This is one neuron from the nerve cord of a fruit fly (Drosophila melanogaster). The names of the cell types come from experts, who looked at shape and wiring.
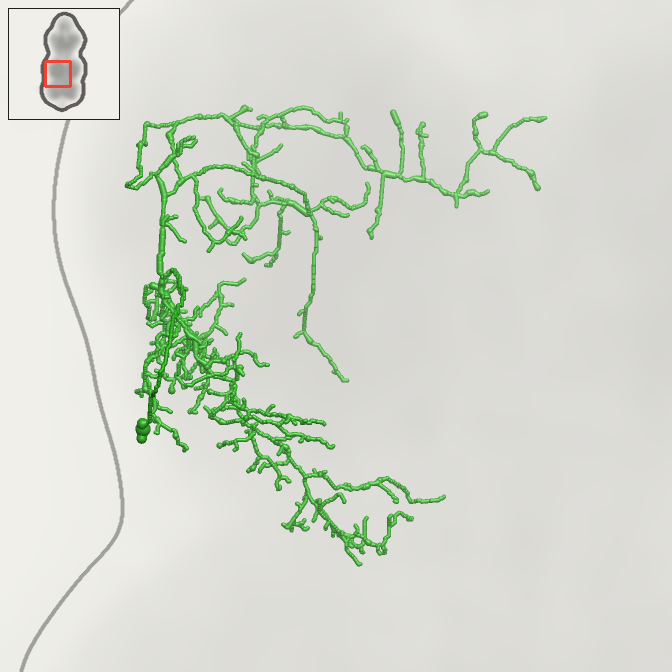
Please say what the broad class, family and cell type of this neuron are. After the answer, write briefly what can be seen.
It is a nerve-cord intrinsic neuron. Its family is hemilineage 08A. The cell type is IN08A011. In this view it is about as wide as it is tall.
